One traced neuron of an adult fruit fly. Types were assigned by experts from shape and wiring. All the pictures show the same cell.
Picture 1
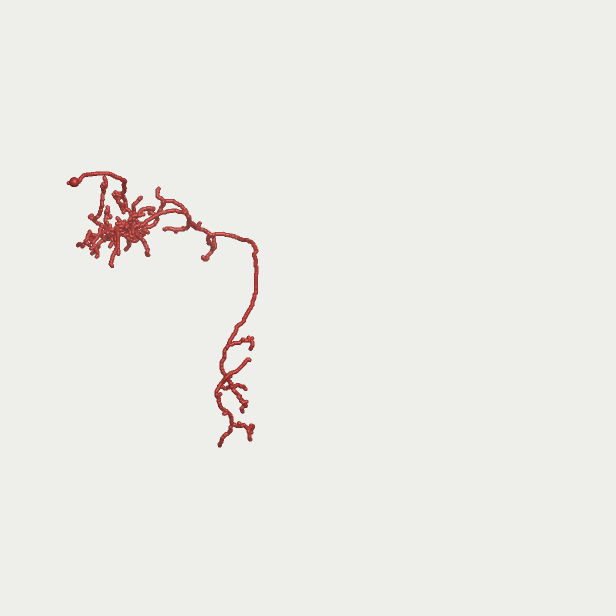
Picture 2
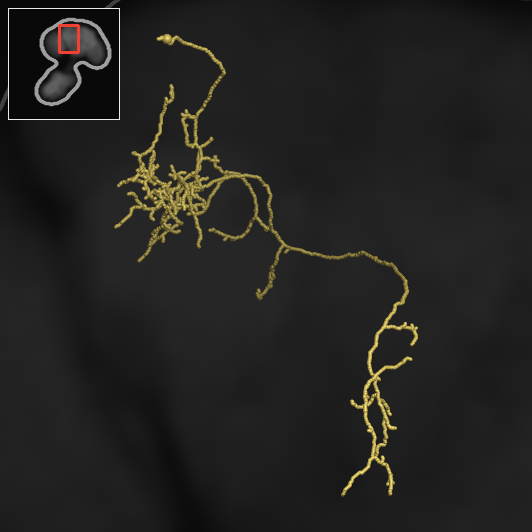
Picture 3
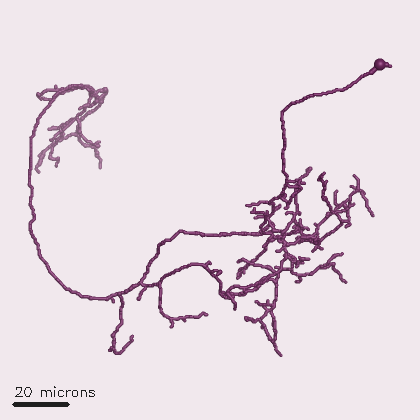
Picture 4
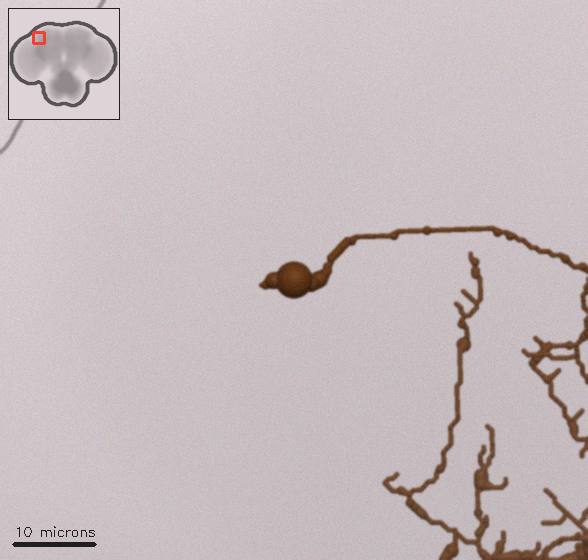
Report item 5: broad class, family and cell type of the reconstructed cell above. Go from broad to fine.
central-brain intrinsic neuron; hemilineage VLPd1; AVLP044_a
